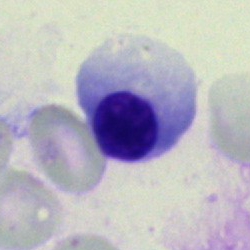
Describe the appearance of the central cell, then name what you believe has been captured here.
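Nucleus off-centre, toward the lower part of the cell. Chromatin dense, dark purple. Cytoplasm pale blue, covering more of the cell than the nucleus does. Erythroblast.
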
